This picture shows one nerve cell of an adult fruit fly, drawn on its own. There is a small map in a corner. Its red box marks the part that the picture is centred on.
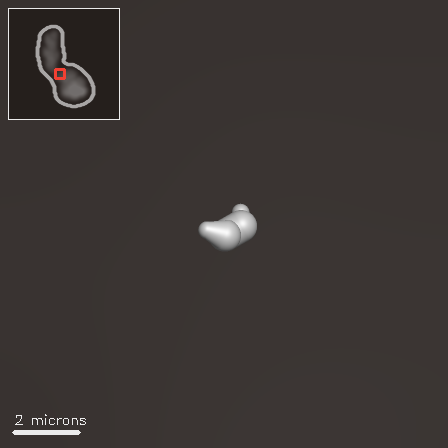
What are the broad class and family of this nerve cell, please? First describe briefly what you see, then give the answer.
The drawing shows no cell body. From left to right in the picture it spans about 1 microns. Its broad class is photoreceptor or other optic-lobe sensory neuron. Its family is called class visual.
